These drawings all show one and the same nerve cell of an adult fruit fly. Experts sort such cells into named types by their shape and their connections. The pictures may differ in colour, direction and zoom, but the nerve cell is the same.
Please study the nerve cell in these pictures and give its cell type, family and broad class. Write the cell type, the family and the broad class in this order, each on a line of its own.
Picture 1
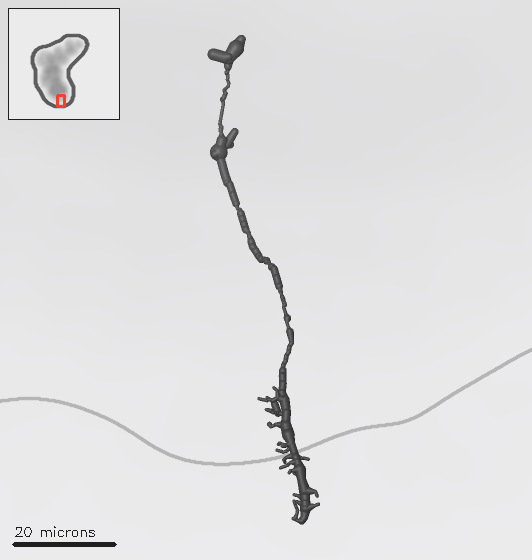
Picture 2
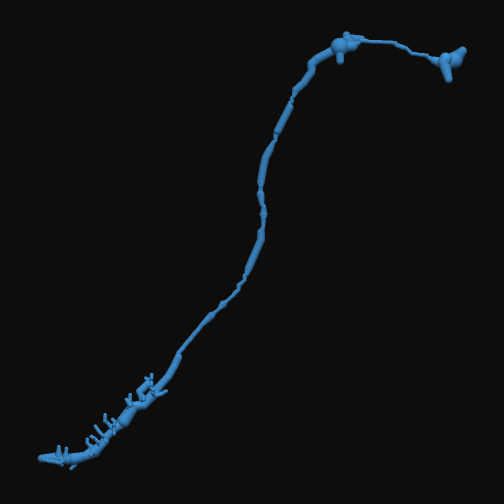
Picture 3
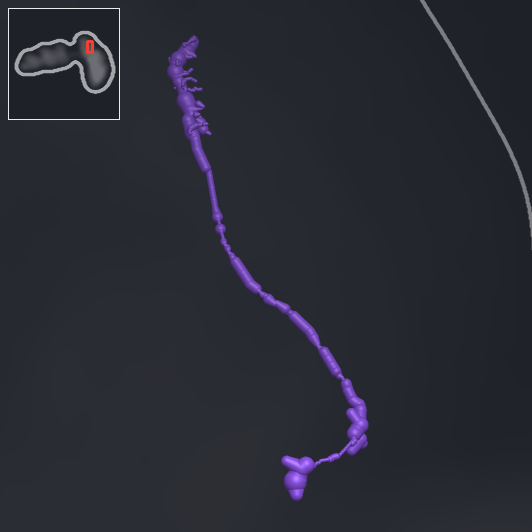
L1
L
optic-lobe intrinsic neuron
